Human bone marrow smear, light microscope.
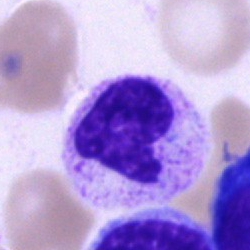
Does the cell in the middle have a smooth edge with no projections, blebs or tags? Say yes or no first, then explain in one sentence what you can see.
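Yes. The cell outline is round and smooth.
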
